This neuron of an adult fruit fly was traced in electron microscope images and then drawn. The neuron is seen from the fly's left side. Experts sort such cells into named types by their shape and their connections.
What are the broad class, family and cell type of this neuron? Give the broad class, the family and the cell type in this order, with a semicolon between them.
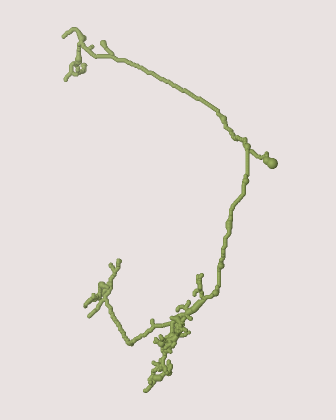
visual projection neuron; LLPC; LLPC2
